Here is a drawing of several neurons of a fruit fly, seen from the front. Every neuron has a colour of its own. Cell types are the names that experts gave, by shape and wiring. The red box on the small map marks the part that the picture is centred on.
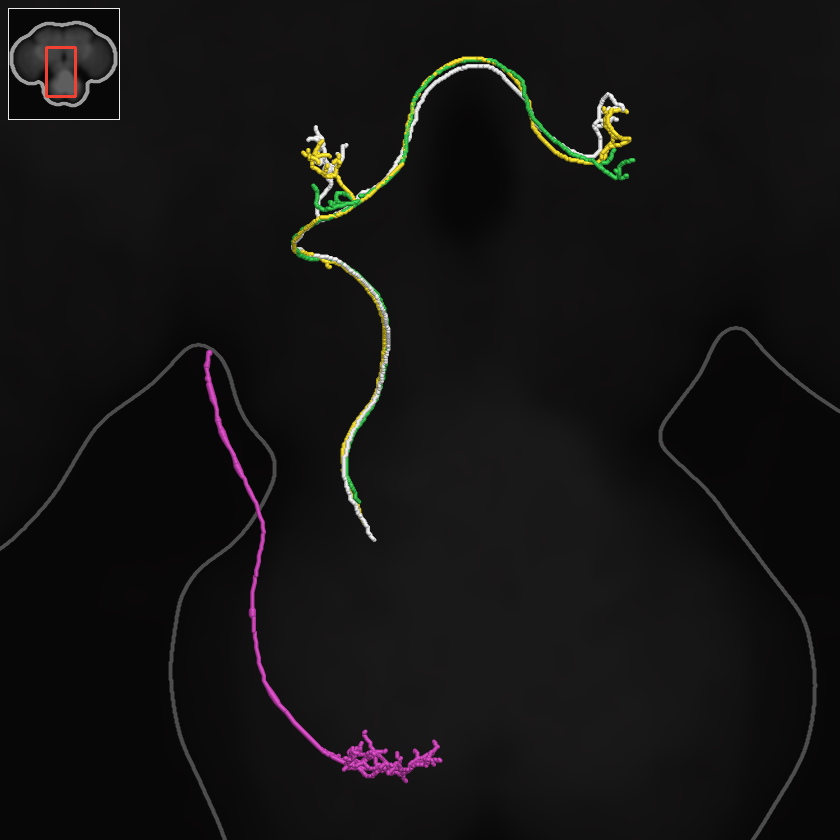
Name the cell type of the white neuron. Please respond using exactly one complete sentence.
Of the cell type ORN_VC1 is this neuron.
